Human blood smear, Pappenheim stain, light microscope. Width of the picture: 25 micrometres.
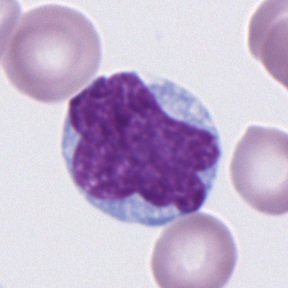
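Monocyte: the central cell, with a round, smooth outline. Its nucleus sits off-centre toward the upper left, where it reaches the cell edge, and fills about 70% of the cell's area. Look for dark purple, clumped chromatin with small paler spaces between the clumps. The cytoplasm is pale greyish blue.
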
